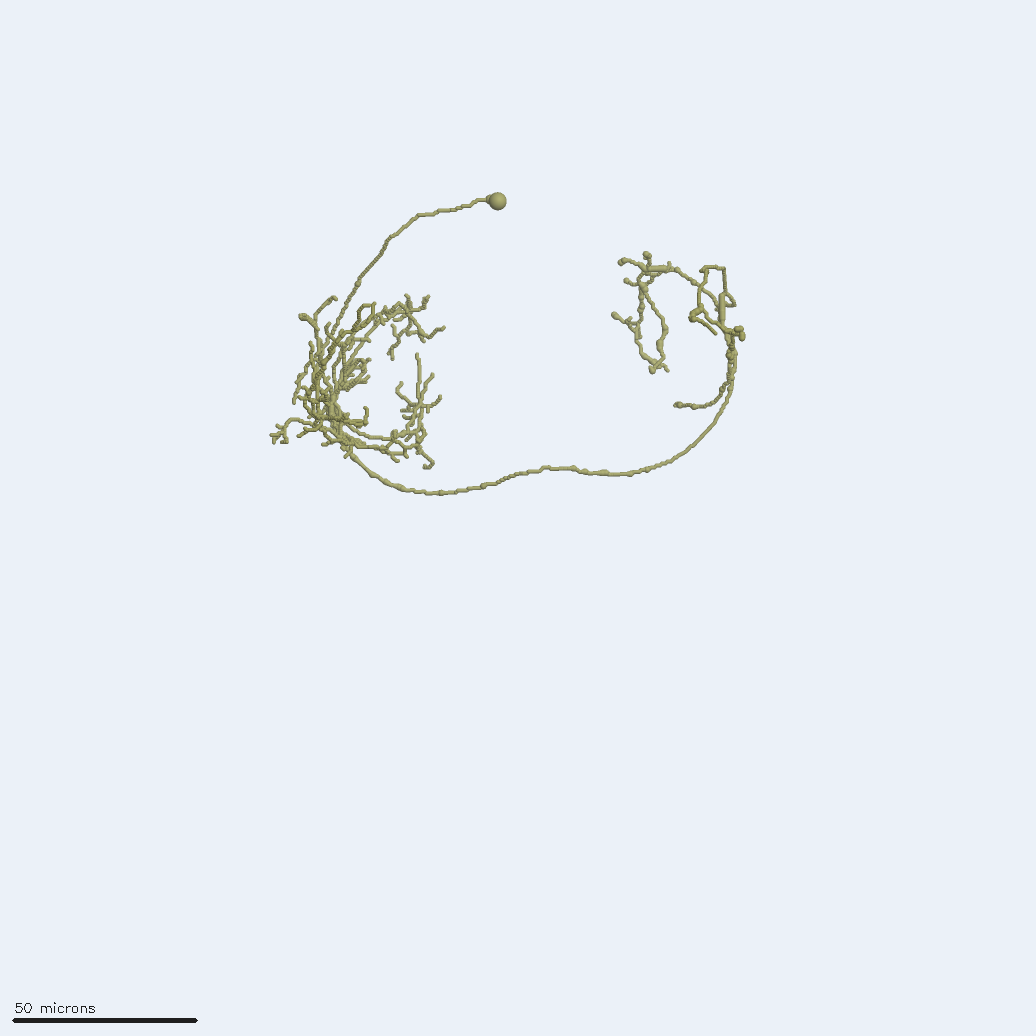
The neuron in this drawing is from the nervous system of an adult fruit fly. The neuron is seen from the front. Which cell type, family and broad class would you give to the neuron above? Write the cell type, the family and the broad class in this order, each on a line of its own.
IN19B045
hemilineage 19B
nerve-cord intrinsic neuron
